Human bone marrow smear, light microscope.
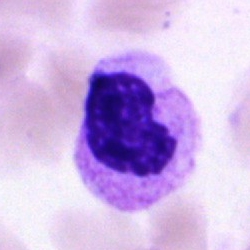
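Segmented neutrophil, central cell. Its nucleus lies toward the upper left, leaving more cytoplasm below and to the right. Chromatin is dark purple and coarsely clumped, with small paler gaps. The pale lilac-purple cytoplasm carries fine, faint lilac granularity, not large coarse granules.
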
